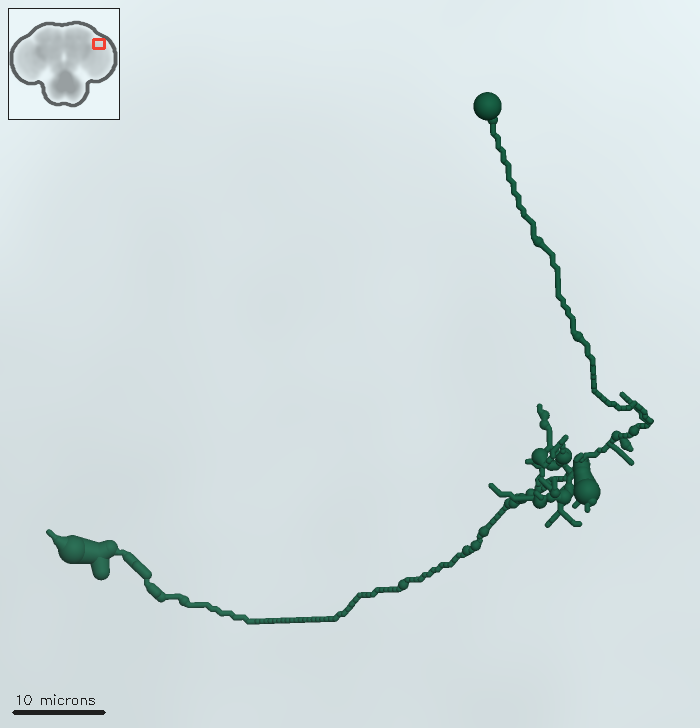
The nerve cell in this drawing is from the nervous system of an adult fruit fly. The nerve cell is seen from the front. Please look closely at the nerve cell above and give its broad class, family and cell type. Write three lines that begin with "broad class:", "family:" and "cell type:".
broad class: optic-lobe intrinsic neuron
family: Tm
cell type: Tm9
